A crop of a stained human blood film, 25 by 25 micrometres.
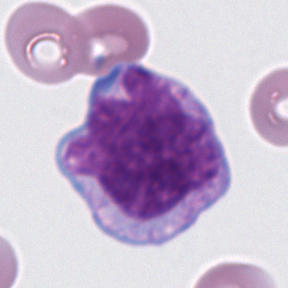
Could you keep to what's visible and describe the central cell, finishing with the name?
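The outline strikes me as irregular, with uneven bulges rather than a smooth round edge. The nucleus is irregular and folded, indented near its top. In the cytoplasm I see only a faint fine dusting, no coarse granules, and its outer rim is a slightly darker blue than the interior. This is an atypical promyelocyte.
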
